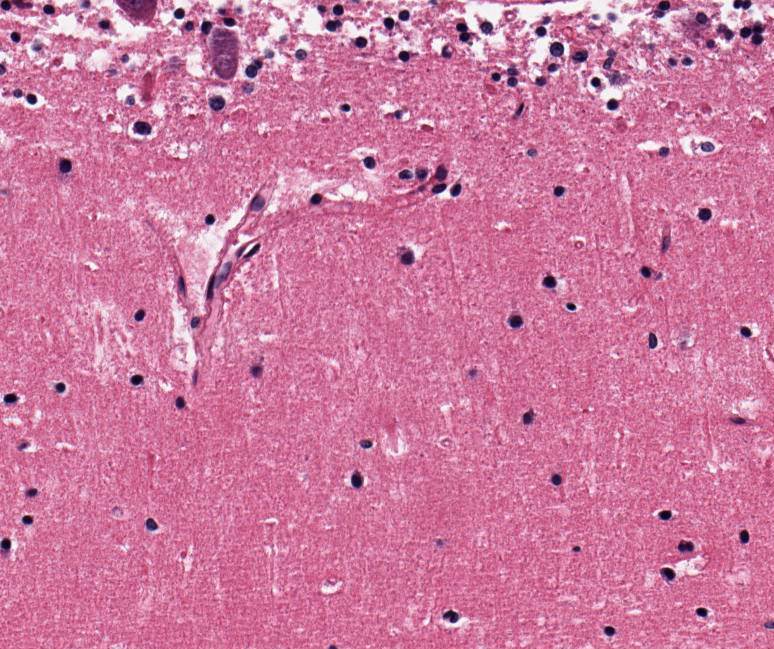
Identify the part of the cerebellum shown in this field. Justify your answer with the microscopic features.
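This is the molecular layer. Most of the field is pale pink neuropil with small, round, dark nuclei lying singly, widely spaced.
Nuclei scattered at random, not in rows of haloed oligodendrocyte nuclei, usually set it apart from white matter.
A narrow band of crowded dark nuclei lines the top edge; a large cell body with abundant purple cytoplasm sits top left.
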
